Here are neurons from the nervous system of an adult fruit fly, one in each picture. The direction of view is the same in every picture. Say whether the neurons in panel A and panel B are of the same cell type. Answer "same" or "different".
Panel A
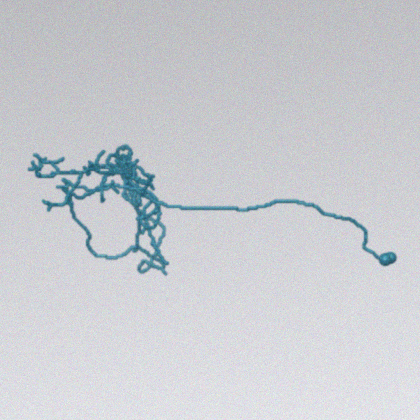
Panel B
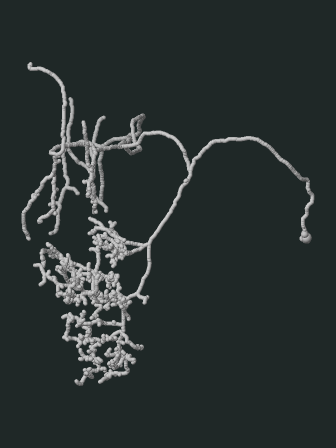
different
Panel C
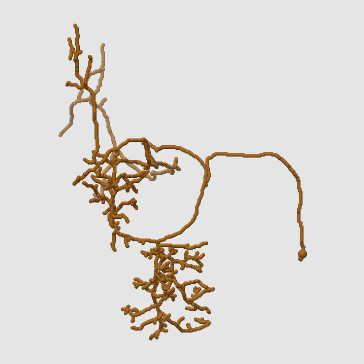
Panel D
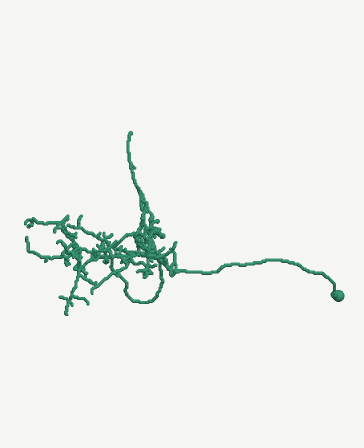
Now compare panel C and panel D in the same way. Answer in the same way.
different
